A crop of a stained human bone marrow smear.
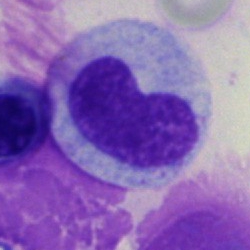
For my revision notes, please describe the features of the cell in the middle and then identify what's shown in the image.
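First, nuclear shape: kidney-shaped, with a notch in the upper edge. Second, nucleoli: none can be seen. Third, cytoplasm: abundant and pale grey-blue. Fourth, vacuoles: no clear ones appear in the cytoplasm. Last, the name: this is a monocyte.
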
